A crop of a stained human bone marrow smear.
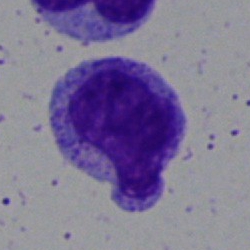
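Myelocyte, central cell, bone marrow smear. Outline roughly round; rounded bulge at lower edge. Nucleus fills most of cell, irregular, extending down into the bulge at bottom. Chromatin dark purple, fairly fine, no coarse clumps.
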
